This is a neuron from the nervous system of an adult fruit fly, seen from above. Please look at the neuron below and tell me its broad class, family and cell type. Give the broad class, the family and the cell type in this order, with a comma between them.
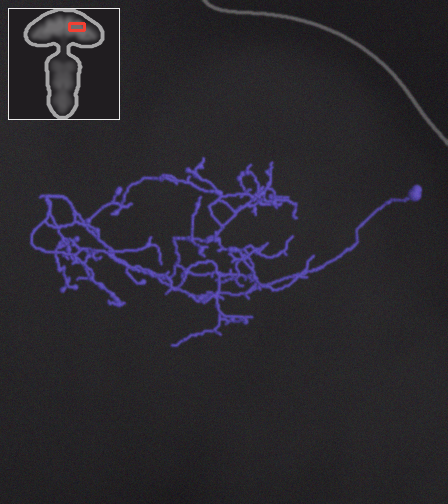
central-brain intrinsic neuron, hemilineage SIPa1_ventral, SLP104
